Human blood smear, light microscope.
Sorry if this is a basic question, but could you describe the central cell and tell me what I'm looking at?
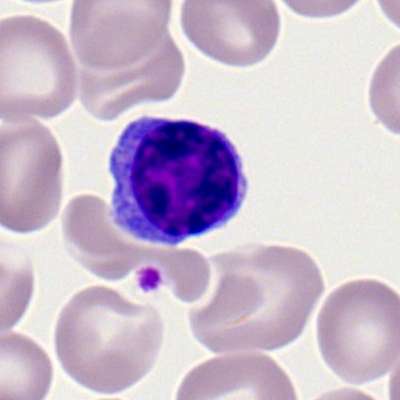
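Roughly round in outline, this one has dark purple, coarsely clumped chromatin. Its blue cytoplasm makes only a narrow rim, and that rim is widest on the left side. So what you've got here is a lymphocyte.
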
